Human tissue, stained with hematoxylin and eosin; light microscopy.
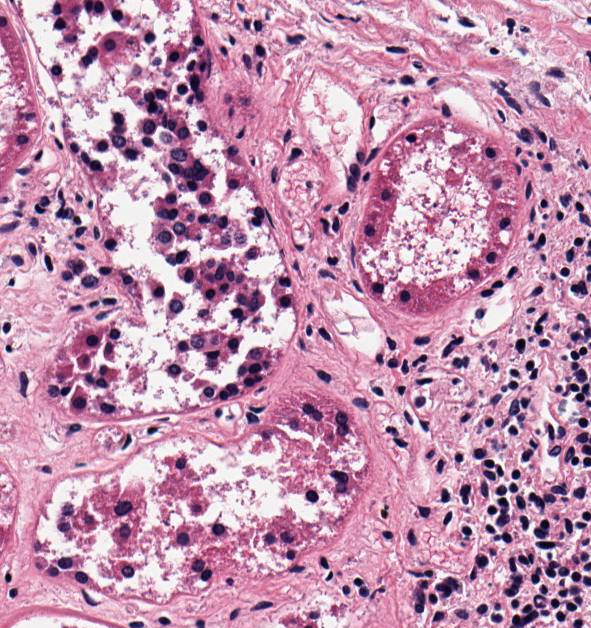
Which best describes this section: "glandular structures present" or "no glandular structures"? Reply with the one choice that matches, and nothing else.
Glandular structures present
